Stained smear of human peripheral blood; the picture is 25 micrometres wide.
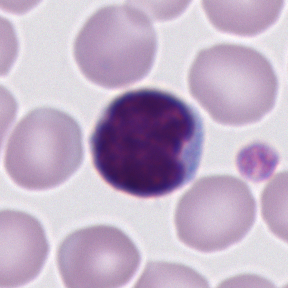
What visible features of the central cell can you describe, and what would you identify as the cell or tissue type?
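Roughly 10 micrometres across, this cell is about 1.25 times as wide as the red cell lying whole in view. Its nucleus measures about 9 micrometres, takes up about 80% of the cell's area, and has a small notch on its right side. The chromatin is dense and coarsely clumped. What cytoplasm you can see is pale blue and forms a thin crescent on the right. So that's a typical lymphocyte.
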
